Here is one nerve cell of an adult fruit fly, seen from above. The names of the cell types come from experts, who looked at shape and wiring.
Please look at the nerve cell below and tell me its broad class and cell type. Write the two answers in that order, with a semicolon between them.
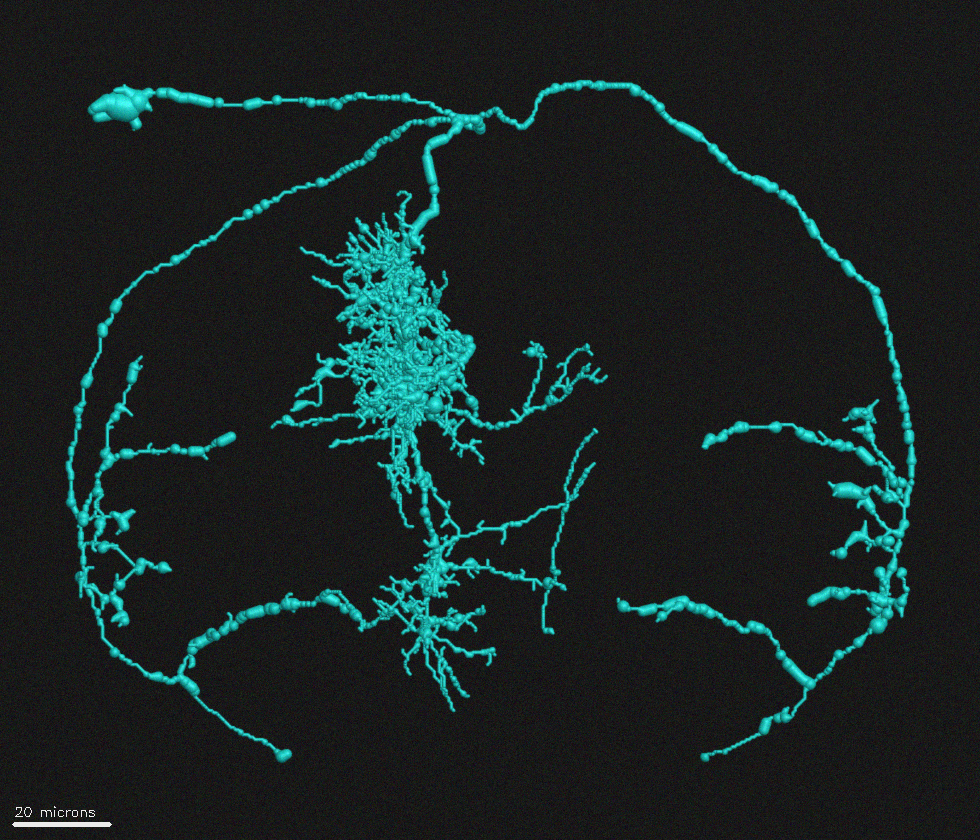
central-brain intrinsic neuron; VES088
